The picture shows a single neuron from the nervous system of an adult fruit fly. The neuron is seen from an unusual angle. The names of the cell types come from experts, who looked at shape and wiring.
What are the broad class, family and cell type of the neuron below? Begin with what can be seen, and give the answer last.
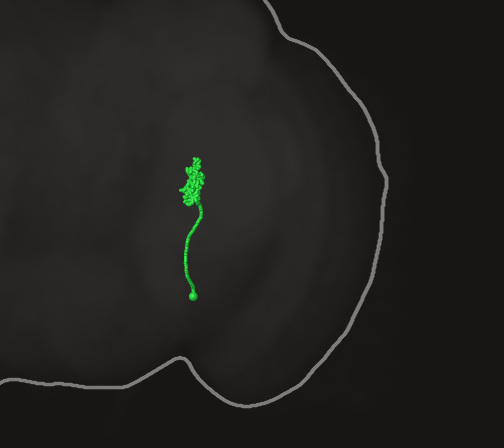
As drawn here it is more than twice as tall as it is wide. Its broad class is optic-lobe intrinsic neuron. The family is Li. It is of cell type Li22.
